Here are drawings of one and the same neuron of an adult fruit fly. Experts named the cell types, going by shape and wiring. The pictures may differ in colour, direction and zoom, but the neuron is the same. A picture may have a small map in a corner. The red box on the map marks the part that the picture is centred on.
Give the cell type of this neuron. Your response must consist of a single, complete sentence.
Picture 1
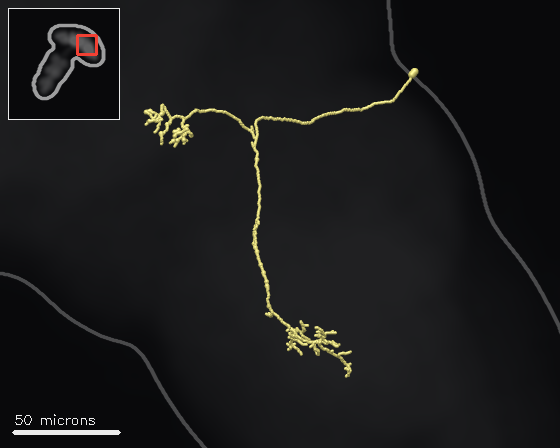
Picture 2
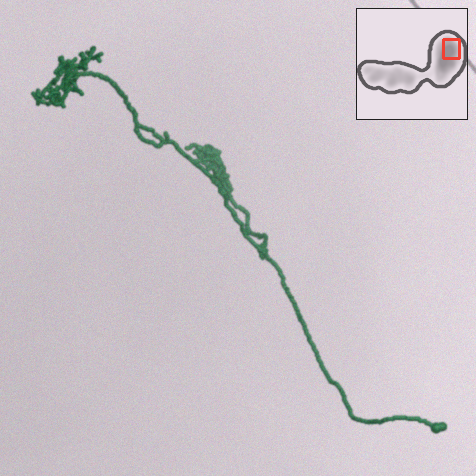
Within the cell type FB9B_d sits this neuron.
